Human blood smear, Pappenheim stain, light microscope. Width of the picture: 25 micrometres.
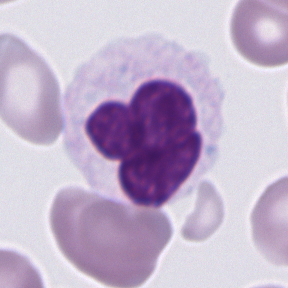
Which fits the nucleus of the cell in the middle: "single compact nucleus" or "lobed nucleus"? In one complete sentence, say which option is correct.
The cell's nucleus is segmented into two or more lobes.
